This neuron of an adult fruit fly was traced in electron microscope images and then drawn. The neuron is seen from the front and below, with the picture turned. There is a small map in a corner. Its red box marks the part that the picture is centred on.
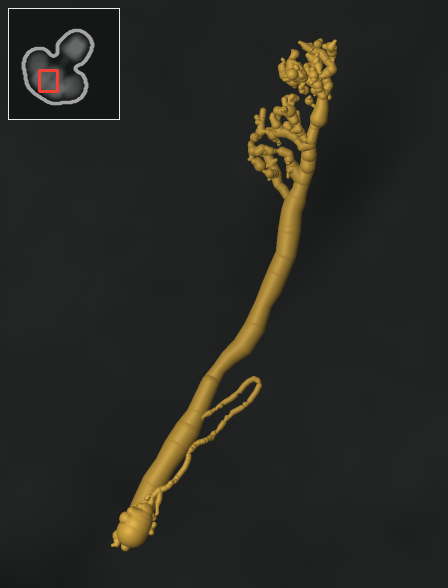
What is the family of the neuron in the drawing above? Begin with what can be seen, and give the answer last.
As drawn here it is taller than it is wide. This is a visual projection neuron. Its family is OCG.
